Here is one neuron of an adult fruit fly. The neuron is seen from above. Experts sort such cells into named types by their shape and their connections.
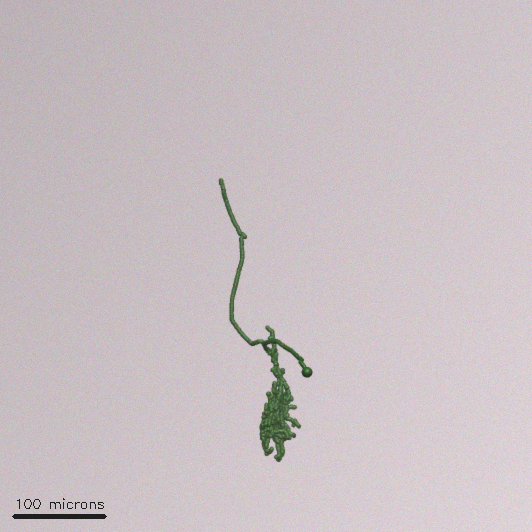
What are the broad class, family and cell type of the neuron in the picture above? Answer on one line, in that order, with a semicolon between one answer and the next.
nerve-cord intrinsic neuron; hemilineage 23B; IN23B047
